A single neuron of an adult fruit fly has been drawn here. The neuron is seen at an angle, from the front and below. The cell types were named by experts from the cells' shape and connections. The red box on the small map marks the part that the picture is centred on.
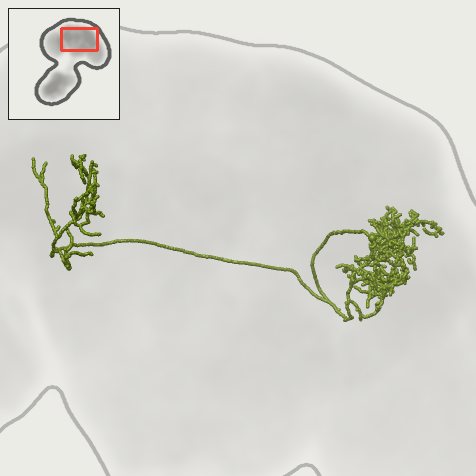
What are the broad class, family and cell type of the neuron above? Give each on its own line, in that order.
central-brain intrinsic neuron
hemilineage VLPa2
AVLP204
